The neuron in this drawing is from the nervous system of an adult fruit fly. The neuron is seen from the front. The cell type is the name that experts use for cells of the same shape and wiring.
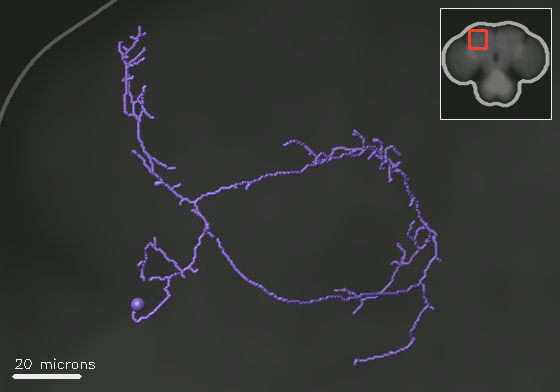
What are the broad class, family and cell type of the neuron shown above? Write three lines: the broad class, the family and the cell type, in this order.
central-brain intrinsic neuron
hemilineage SLPa&l1_anterior
CL091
